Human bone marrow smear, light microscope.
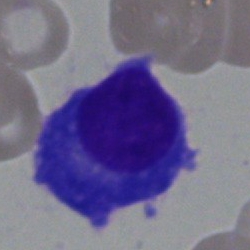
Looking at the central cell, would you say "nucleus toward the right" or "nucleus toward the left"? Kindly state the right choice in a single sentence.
To the left of the nucleus lies the bulk of the cytoplasm.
